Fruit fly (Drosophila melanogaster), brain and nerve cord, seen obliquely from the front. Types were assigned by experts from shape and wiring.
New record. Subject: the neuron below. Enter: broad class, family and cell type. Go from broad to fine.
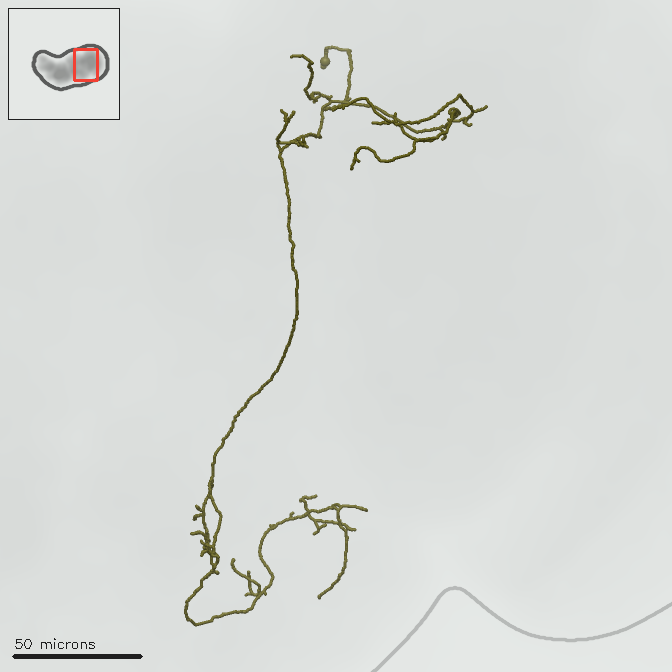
central-brain intrinsic neuron; hemilineage SMPpv2_dorsal; CB4243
